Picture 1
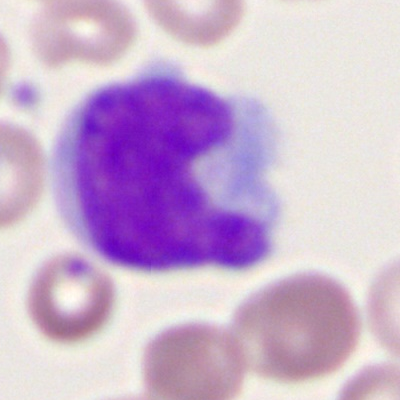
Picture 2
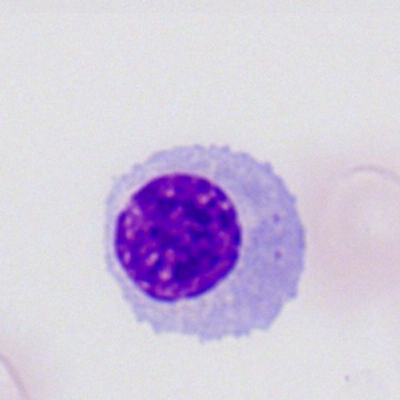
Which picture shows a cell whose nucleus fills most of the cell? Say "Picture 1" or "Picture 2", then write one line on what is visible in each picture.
Picture 1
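What picture 1 shows: The nucleus fills most of the cell.
What picture 2 shows: The cytoplasm is plentiful and forms a broad rim, widest on the right.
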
